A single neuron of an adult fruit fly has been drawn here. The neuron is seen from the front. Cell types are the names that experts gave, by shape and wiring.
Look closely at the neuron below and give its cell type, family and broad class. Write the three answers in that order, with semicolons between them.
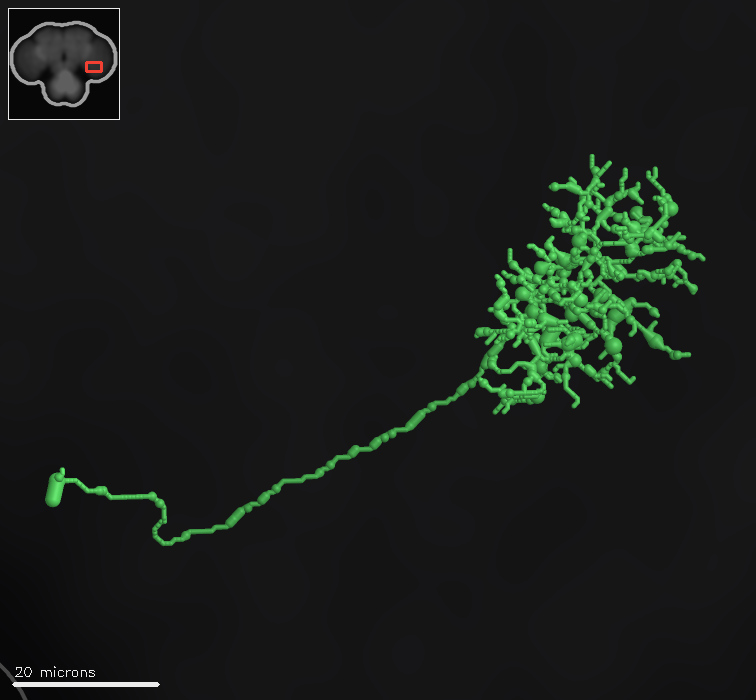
Pm1; Pm; optic-lobe intrinsic neuron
